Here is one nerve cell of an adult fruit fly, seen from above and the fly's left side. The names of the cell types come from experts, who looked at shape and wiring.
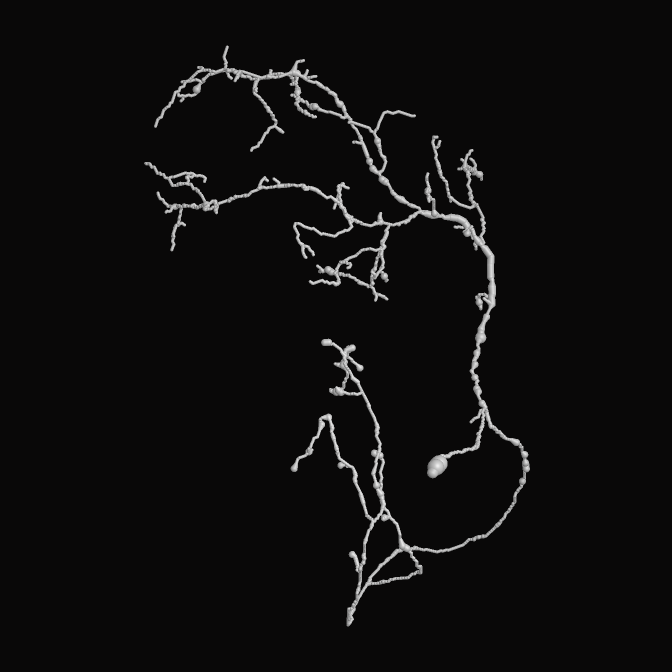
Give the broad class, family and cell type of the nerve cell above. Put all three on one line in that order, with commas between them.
central-brain intrinsic neuron, hemilineage SMPpm1, CB0943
